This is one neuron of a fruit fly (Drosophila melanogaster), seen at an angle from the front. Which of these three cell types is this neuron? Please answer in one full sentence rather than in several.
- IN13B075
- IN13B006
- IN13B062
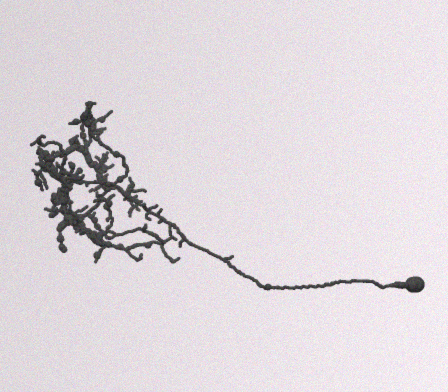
This neuron is an instance of the cell type IN13B075.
